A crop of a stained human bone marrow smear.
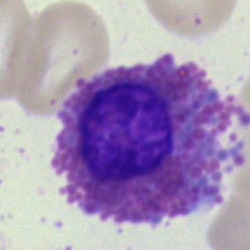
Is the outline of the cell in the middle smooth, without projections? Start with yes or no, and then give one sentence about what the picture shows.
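No. The cell's edge is ragged and bumpy, formed by granules at the rim.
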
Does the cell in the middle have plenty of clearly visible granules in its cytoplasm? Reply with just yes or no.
Yes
